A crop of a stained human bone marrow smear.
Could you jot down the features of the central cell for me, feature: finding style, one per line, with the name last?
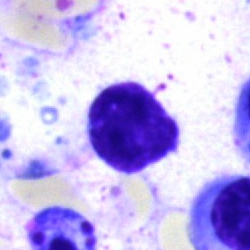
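Outline: roughly round, though you'll notice a slight angular bulge on the right
Nucleus: takes up nearly the whole cell
Staining: deep purple, dense all through the nucleus
Cytoplasm: scant, a very thin rim at most
Name: lymphocyte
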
